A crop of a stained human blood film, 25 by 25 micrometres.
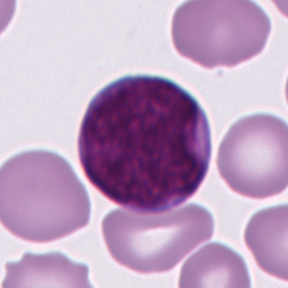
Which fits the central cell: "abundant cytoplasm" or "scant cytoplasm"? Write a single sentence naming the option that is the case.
Most of the cell is filled by the nucleus.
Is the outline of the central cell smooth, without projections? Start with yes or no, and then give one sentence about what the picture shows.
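Yes. The cell outline is round and smooth.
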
